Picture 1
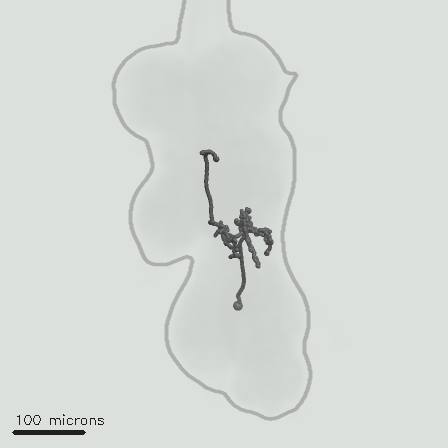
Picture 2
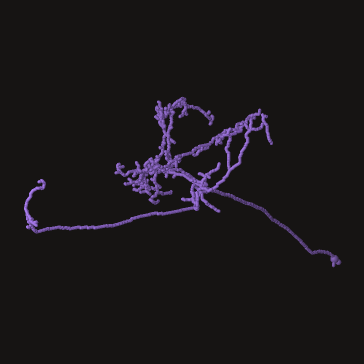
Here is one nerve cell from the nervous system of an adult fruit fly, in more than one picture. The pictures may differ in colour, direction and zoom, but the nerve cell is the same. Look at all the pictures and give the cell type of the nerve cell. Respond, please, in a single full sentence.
Classified by cell type, this nerve cell is IN07B067.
